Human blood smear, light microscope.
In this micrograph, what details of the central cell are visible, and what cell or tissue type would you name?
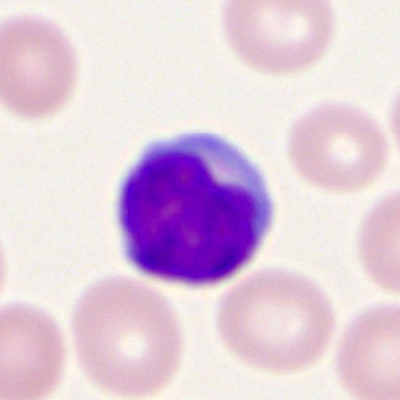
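Start with the nucleus: see how it fills most of the cell? Its chromatin is dense and dark purple, and there's a shallow notch on its upper right side. The cytoplasm is easiest to spot at the upper right. What you're looking at is a lymphocyte.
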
